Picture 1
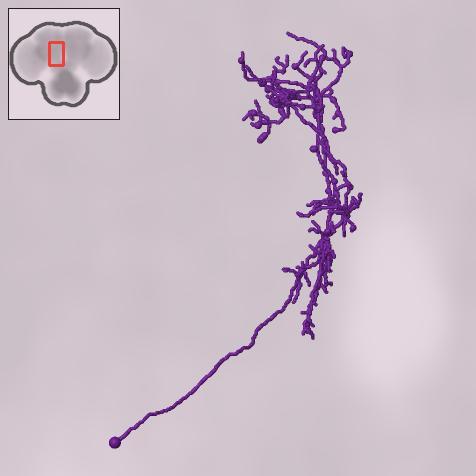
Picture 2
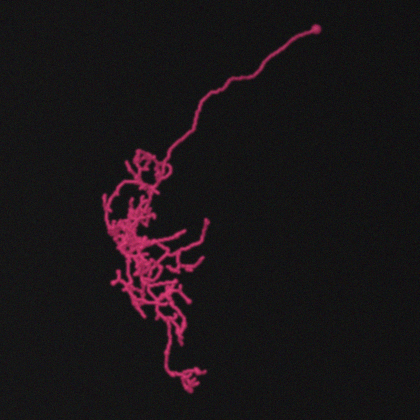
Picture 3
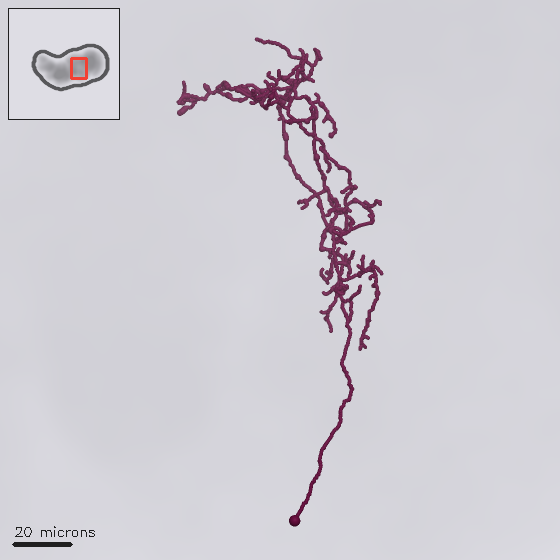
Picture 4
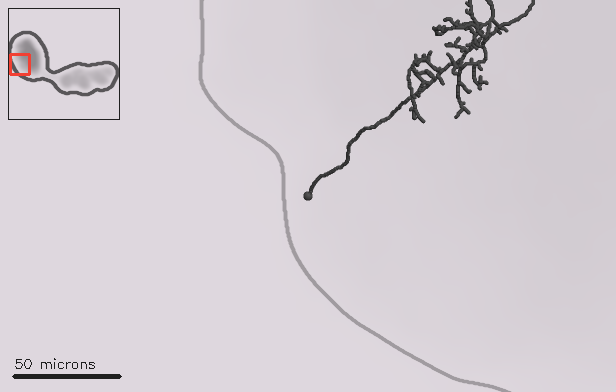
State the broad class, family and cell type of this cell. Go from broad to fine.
central-brain intrinsic neuron; hemilineage VESa1; VES101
